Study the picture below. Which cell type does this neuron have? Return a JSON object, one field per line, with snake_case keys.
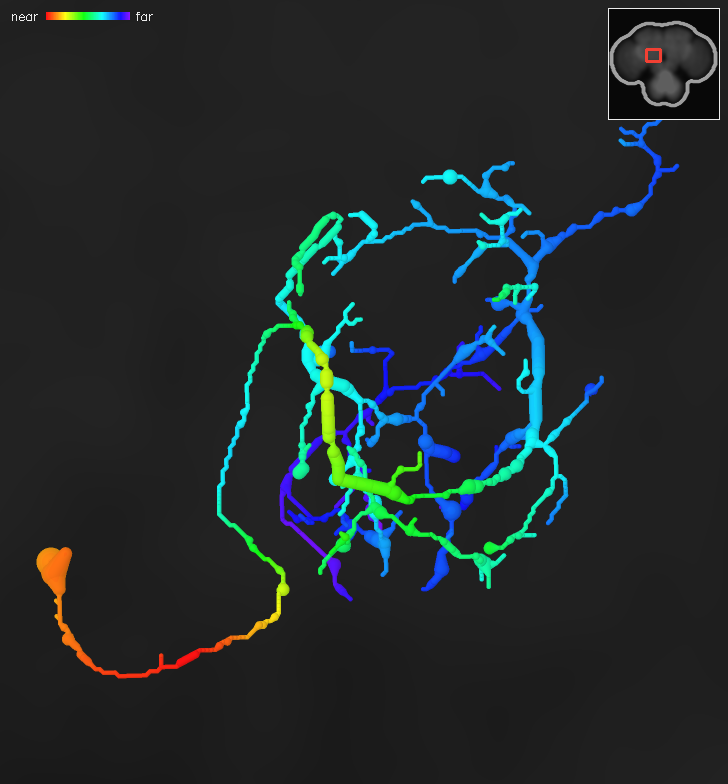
{
 "cell_type": "CB1048"
}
